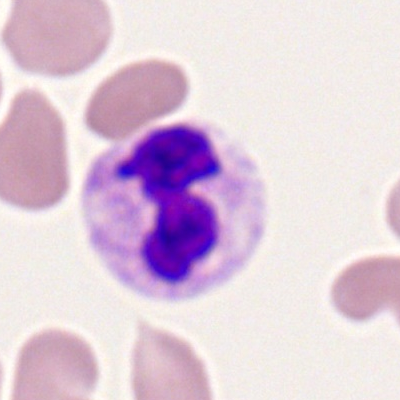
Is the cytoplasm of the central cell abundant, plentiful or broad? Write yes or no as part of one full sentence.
Yes, this cell has broad cytoplasm around its nucleus.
